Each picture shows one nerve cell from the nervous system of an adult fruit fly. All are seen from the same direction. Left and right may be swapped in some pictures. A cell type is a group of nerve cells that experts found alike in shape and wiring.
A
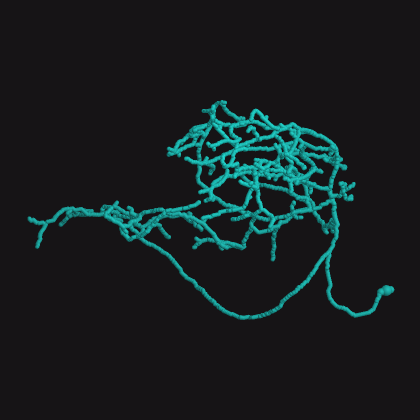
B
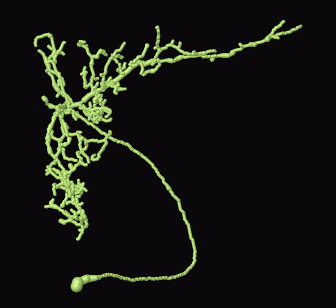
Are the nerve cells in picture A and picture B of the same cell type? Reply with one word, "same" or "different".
different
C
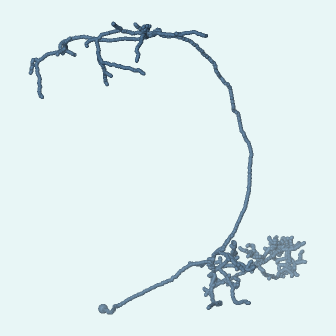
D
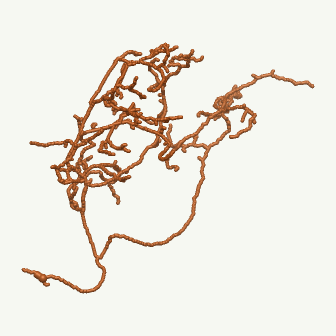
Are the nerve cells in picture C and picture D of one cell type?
different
